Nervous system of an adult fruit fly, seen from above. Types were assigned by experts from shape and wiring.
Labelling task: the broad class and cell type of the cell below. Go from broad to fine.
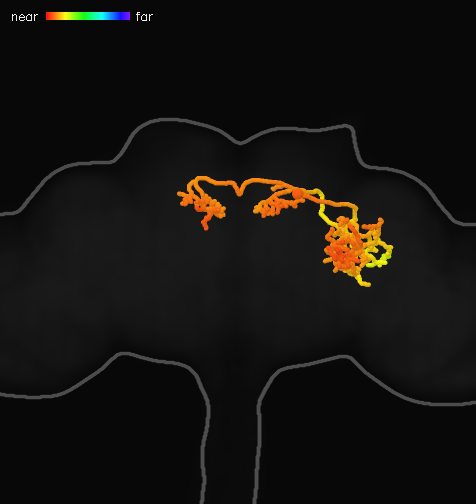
central-brain intrinsic neuron; SLP212_b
